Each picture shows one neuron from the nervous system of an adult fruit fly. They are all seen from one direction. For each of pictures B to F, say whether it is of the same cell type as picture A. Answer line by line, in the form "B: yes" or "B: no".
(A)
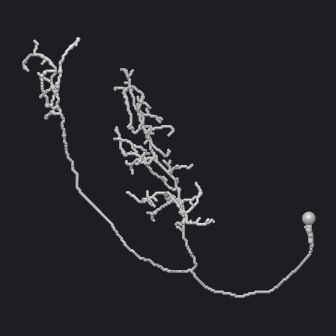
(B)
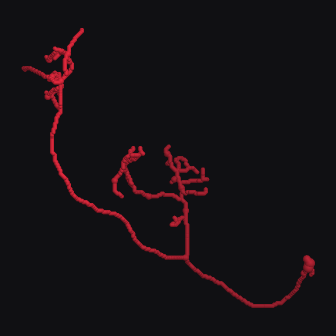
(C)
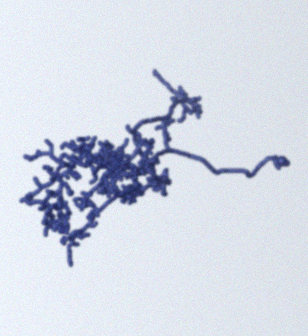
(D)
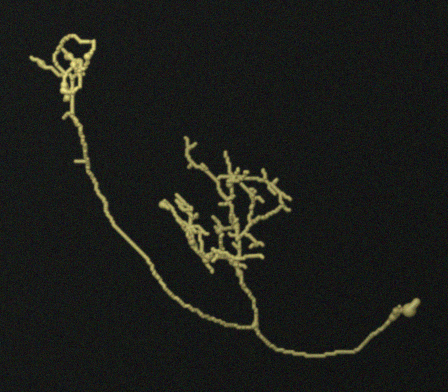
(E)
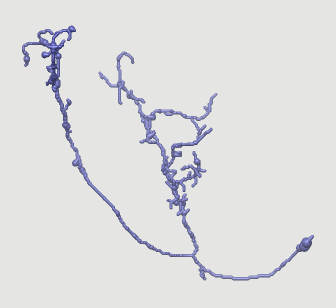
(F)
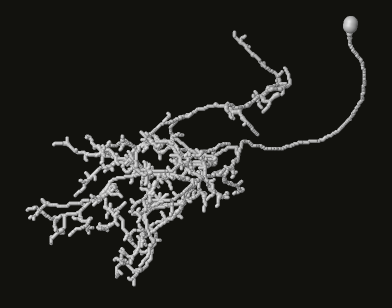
B: yes
C: no
D: yes
E: yes
F: no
